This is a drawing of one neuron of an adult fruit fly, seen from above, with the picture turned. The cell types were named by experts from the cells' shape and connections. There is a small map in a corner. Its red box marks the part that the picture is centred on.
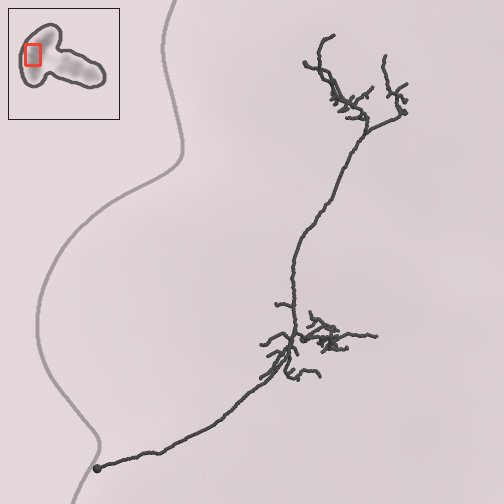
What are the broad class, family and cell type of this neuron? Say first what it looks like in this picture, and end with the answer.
It is in the brain and does not reach the nerve cord. The cell body can be seen at the lower left of the picture. This is a central-brain intrinsic neuron. The family is hemilineage AOTUv3_ventral. It is of cell type CB3992.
